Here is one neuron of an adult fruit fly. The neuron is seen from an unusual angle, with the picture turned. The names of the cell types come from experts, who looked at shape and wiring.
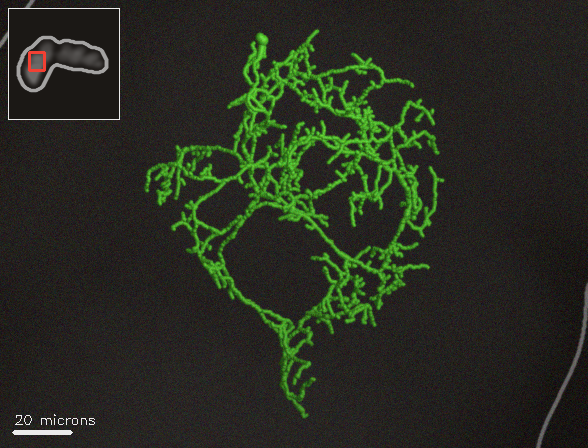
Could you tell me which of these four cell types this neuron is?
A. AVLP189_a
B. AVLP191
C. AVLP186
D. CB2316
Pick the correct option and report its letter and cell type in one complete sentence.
Option D is CB2316, the cell type of the neuron.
